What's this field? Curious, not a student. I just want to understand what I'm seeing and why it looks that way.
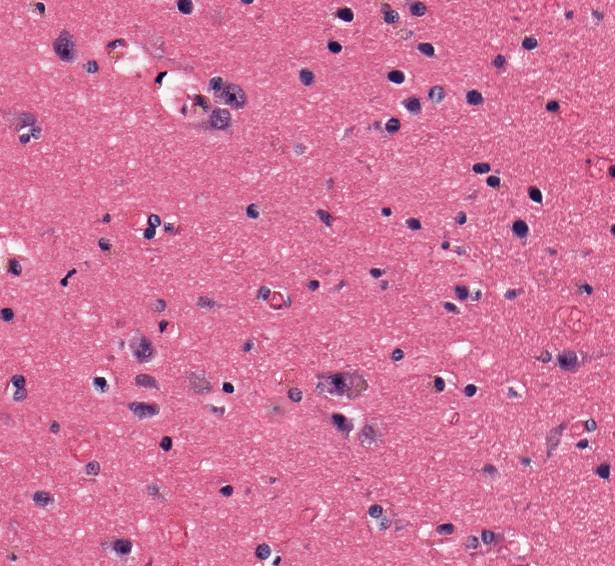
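The field mainly shows cerebral cortex. A finely granular pink matrix fills it, with cells scattered singly rather than in groups or sheets.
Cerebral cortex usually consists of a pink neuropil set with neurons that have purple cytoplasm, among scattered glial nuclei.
Fewer, larger angular cells with purplish cytoplasm and bigger, paler nuclei are neurons; examples lie just below the centre and toward the lower left.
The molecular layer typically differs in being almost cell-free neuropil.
Many nuclei sit within narrow clear halos that separate them from the pink matrix.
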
